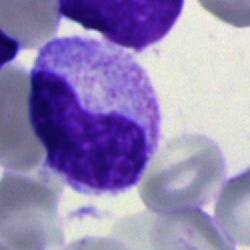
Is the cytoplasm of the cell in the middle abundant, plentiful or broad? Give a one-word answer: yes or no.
Yes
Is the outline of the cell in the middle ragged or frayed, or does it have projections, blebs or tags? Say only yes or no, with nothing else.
No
